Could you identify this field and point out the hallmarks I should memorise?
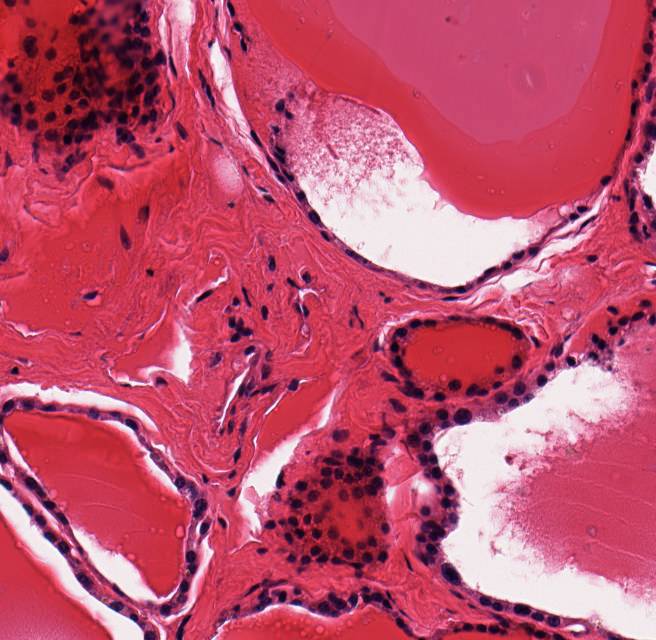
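Call this thyroid follicle. The field is built of closed follicles full of homogeneous pink material, with bands of fibrous stroma between them. Look at the lining: a single layer of flattened to low cuboidal cells with dark round nuclei.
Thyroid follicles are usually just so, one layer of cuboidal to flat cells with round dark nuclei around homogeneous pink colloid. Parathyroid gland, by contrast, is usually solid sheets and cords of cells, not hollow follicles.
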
